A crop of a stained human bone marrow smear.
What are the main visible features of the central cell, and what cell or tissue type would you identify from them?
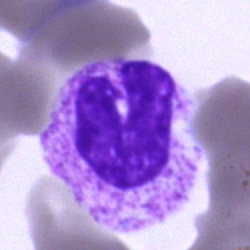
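Roughly round, the cell has a slightly irregular edge. A deep notch cuts into the nucleus from its upper edge. The nucleus sits toward the top of the cell, so a wider band of cytoplasm lies below it. Its chromatin stains dark purple and appears dense. It is a band neutrophil.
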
